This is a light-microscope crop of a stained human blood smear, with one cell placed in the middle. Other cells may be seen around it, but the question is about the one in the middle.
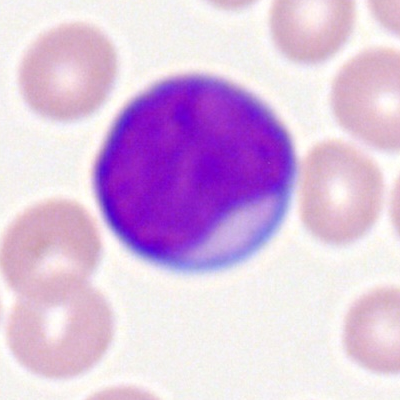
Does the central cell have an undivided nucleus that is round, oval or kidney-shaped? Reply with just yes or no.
Yes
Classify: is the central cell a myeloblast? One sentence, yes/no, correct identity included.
Yes, the cell at the center of the crop is a myeloblast.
